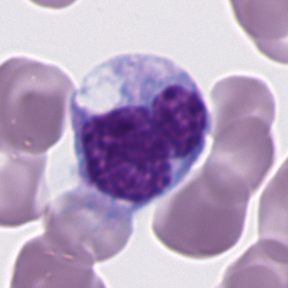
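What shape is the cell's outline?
Roughly round.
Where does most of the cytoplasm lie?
Above the nucleus; a clear, pale area sits in it at the upper left of the cell, and no coarse coloured granules fill it.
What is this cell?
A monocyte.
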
